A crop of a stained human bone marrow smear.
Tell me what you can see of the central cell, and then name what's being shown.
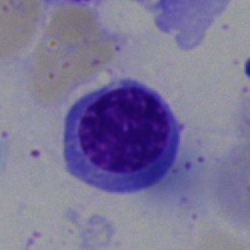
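Nucleus off-centre, toward upper right. Chromatin coarse, clumped into dark patches. Cytoplasm deep blue, rim widest lower left. This is an erythroblast.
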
